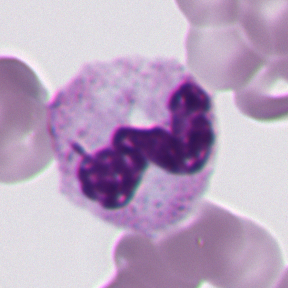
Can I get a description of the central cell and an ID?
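Here the nucleus runs as a curved band from lower left to upper right, pinched into lobes. Around it, the cytoplasm is abundant and pale pinkish-lilac. I can make out fine pinkish-violet granules scattered all through it. There is also a small, thin dark tag jutting from the upper left of the left-hand nuclear lobe. It is a segmented neutrophil.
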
